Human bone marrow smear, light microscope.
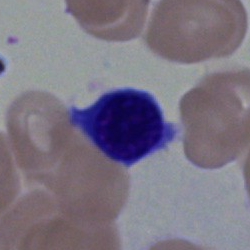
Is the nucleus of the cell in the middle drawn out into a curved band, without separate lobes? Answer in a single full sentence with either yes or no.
No, the shape of the nucleus is one compact round or oval mass.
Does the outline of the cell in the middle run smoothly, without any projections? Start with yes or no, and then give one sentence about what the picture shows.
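No. The cell outline is irregular, with a tapering tongue of cytoplasm drawn out on its left side.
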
